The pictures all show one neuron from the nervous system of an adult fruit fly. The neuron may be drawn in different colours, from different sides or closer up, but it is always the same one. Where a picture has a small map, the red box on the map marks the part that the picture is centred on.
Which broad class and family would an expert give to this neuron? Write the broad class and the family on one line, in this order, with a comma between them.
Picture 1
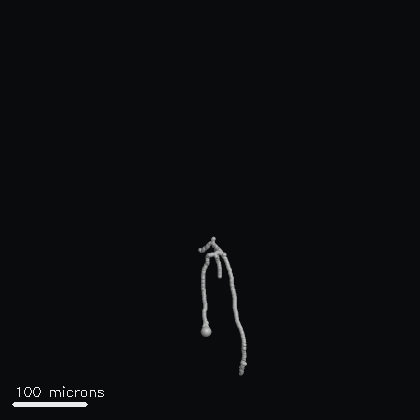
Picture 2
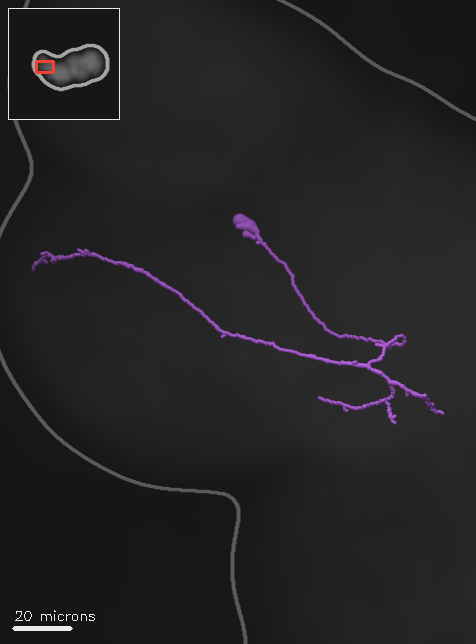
nerve-cord intrinsic neuron, hemilineage 06B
